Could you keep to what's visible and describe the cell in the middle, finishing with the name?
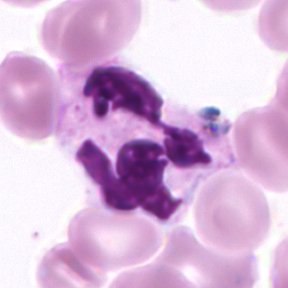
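Nucleus: split into several separate lobes, its chromatin dark purple and densely clumped. Cytoplasm: abundant and pale pink, with fine lilac-pink granules scattered through it. This is a segmented neutrophil.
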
